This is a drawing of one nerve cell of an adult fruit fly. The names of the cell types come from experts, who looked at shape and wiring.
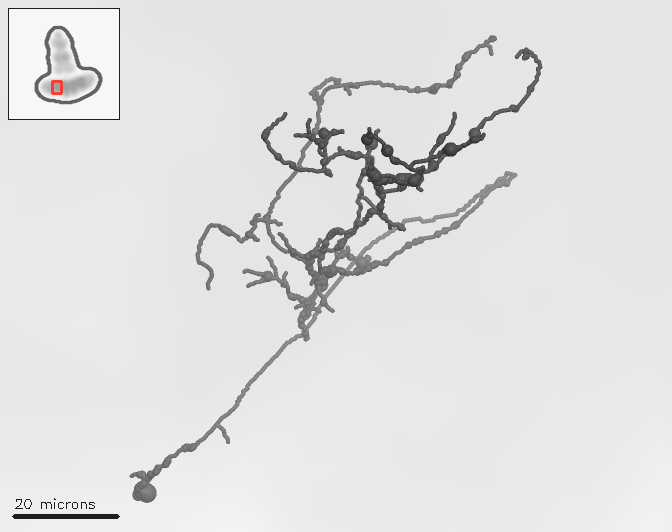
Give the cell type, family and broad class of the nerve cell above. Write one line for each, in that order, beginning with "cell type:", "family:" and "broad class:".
cell type: AVLP279
family: hemilineage VLPl&d1_lateral
broad class: central-brain intrinsic neuron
